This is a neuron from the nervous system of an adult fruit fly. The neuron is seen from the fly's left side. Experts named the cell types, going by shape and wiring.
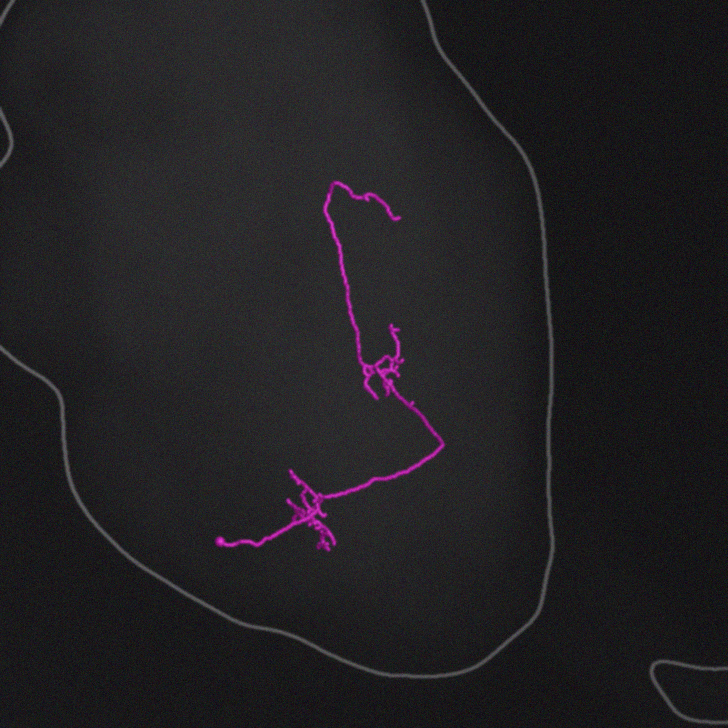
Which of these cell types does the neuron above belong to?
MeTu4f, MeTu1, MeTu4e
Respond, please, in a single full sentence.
This neuron is a member of the MeTu4f cell type.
